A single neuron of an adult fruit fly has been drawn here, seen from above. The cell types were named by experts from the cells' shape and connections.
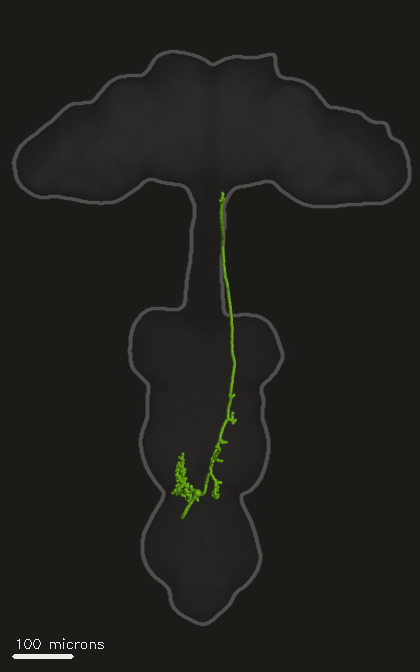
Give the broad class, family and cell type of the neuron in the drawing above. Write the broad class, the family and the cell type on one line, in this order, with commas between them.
ascending neuron, hemilineage 19B, AN19B098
